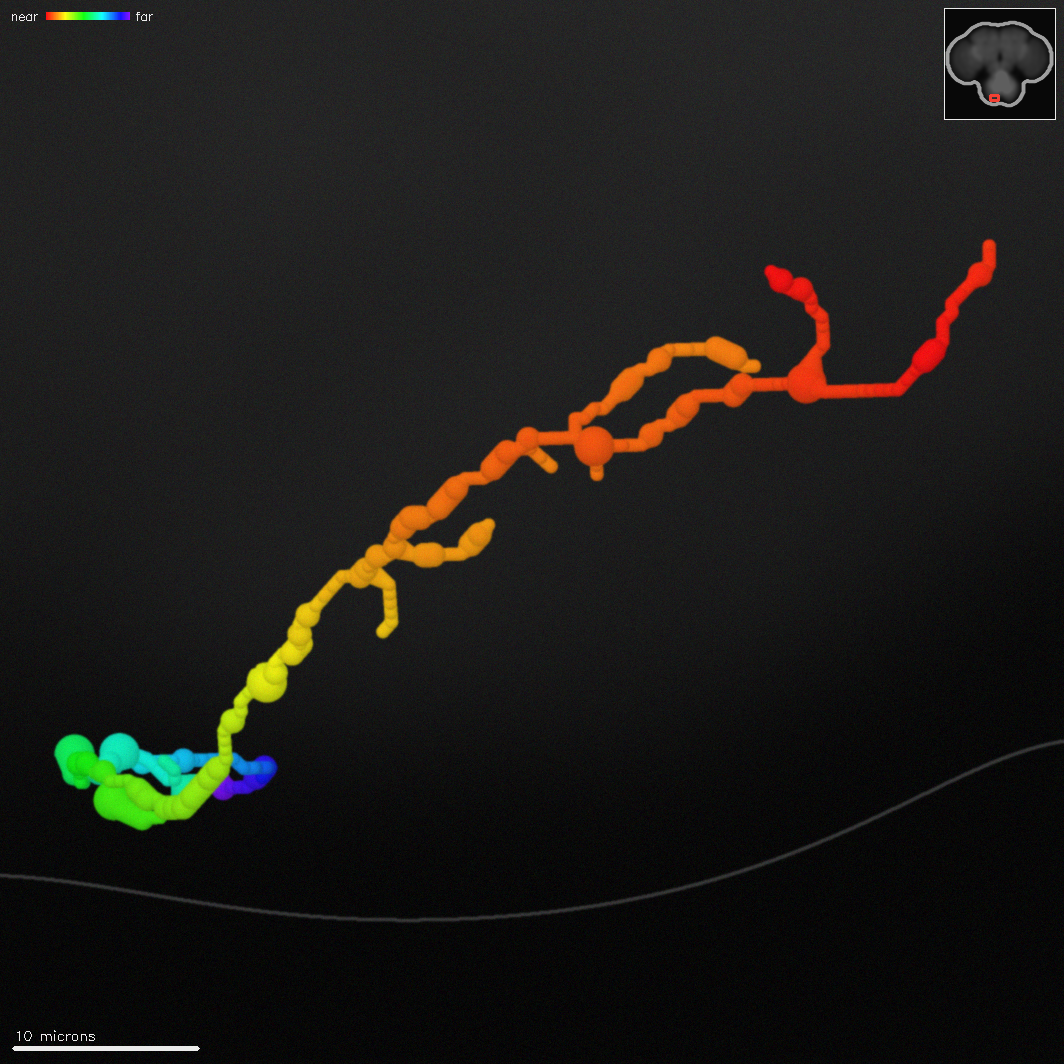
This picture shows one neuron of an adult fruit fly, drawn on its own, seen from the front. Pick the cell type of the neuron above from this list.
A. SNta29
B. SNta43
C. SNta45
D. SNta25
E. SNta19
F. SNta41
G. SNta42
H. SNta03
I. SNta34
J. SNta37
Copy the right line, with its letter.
F. SNta41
